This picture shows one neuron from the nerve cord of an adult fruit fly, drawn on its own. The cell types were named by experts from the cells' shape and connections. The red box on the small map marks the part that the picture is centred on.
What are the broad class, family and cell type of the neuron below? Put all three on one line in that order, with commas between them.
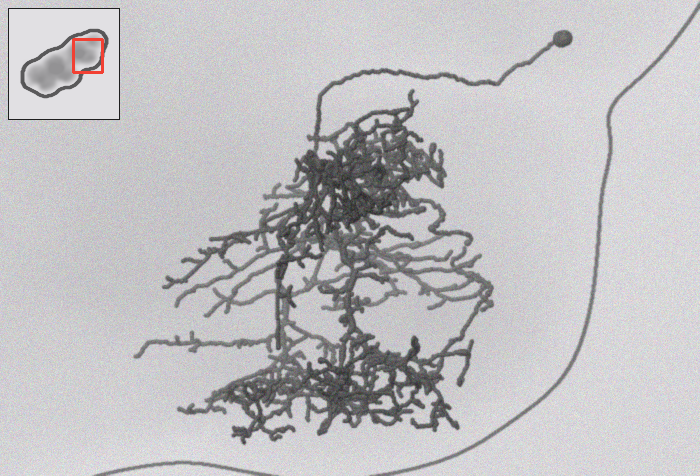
nerve-cord intrinsic neuron, hemilineage 03A, IN03A019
